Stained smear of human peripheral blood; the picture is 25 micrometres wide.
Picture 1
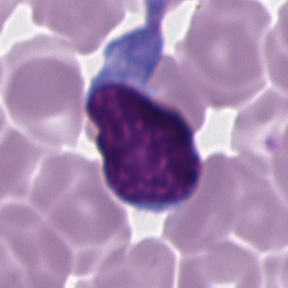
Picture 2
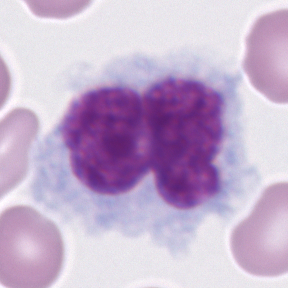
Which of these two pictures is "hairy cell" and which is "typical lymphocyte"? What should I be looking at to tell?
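Picture 1: typical lymphocyte. Picture 2: hairy cell. Picture 1: cytoplasm only a thin rim around most of the nucleus, stained blue, drawn out into a tapering tail pointing toward the top of the picture; no granules visible. Picture 2: rim of pale greyish blue cytoplasm on all sides of the nucleus.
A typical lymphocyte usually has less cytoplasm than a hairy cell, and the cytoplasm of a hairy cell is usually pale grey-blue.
Picture 2 also: irregular outline with a ragged, fuzzy edge; a deep vertical cleft separating the left lobe from the right lobe; nucleus about 15 by 12 micrometres.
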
